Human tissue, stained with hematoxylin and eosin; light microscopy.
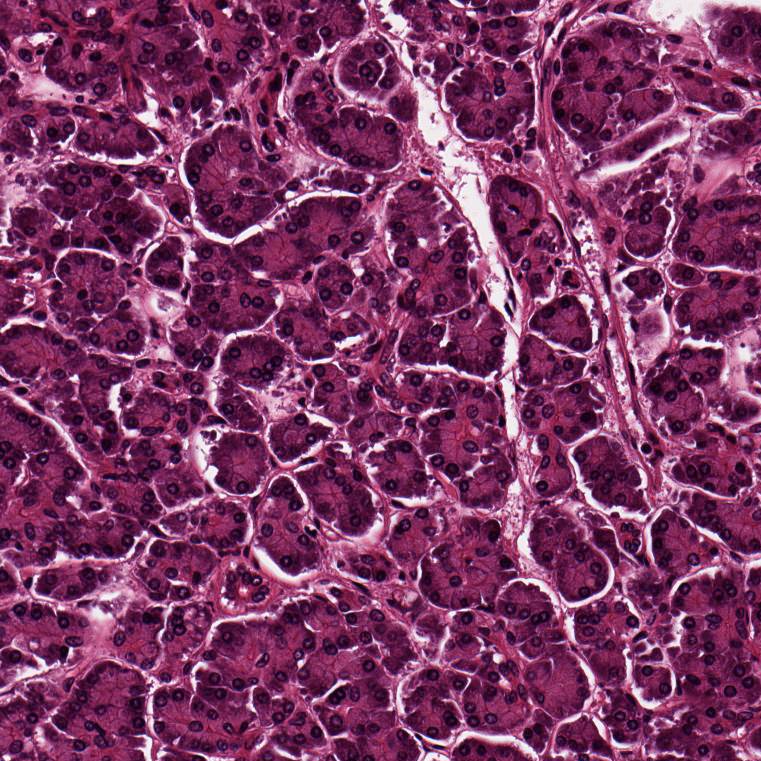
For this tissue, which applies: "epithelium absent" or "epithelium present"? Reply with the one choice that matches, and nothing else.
Epithelium present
